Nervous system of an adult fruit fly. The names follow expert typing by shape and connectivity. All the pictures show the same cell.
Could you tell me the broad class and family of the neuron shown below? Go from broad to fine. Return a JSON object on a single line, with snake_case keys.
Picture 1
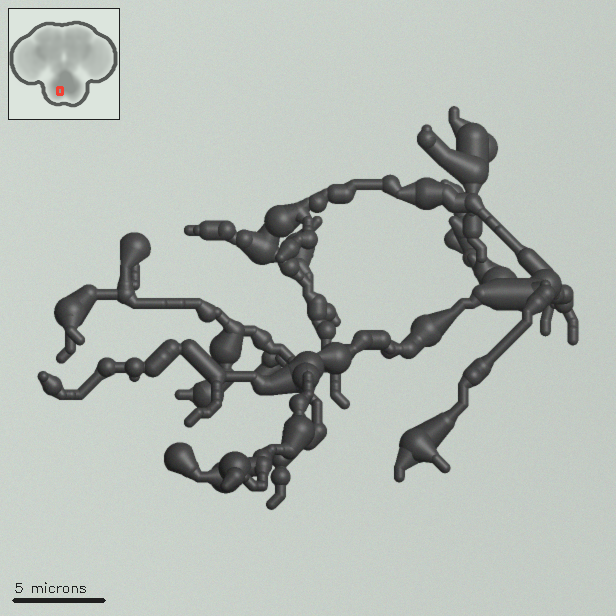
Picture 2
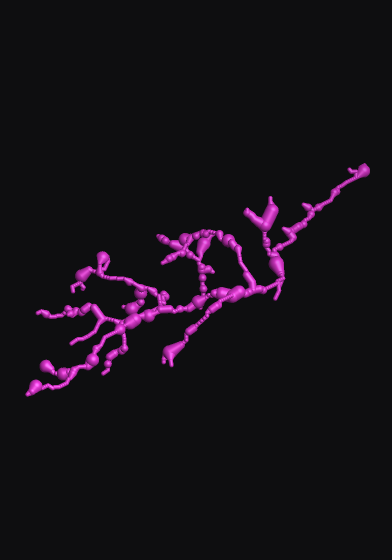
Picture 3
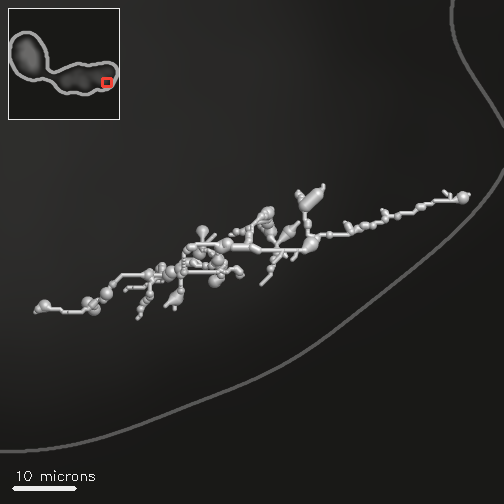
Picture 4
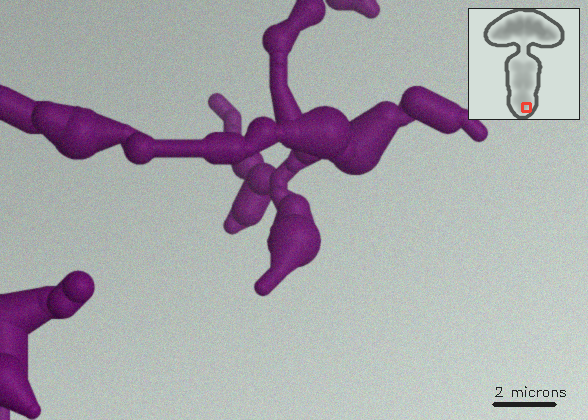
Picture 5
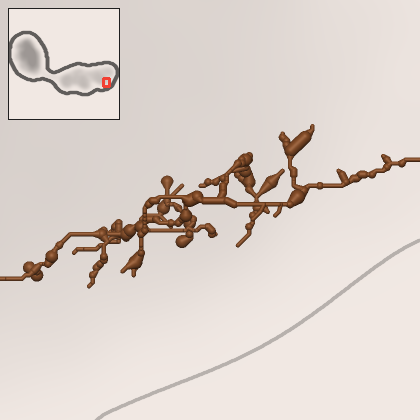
{"broad_class": "sensory neuron entering the nerve cord", "family": "class mechanosensory tactile"}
